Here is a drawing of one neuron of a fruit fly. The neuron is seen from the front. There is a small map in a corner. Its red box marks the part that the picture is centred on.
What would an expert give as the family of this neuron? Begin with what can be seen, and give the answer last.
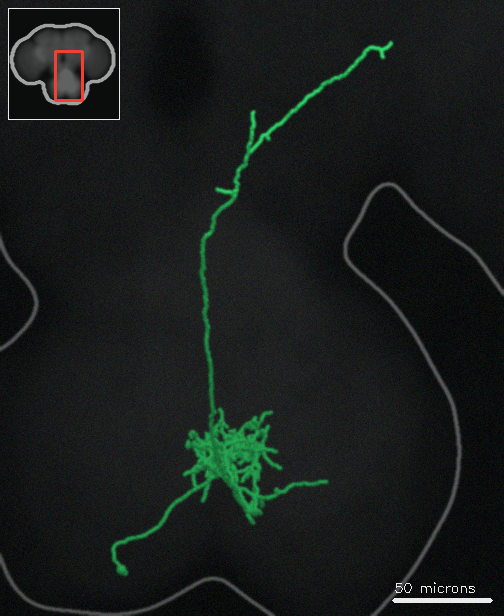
Its cell body lies at the lower left of the picture. From top to bottom in the picture it spans about 300 microns. This is an ascending neuron. Its family is hemilineage 05B.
